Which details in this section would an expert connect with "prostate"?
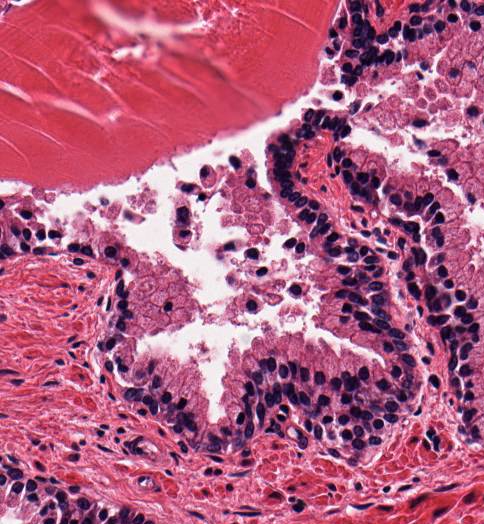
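This section is prostate. An irregular, branching lumen lined by epithelium runs from the upper centre down through the middle of the field, which fits the usual pattern.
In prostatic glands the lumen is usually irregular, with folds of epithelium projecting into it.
The lining is made of tall columnar cells with pale pink, finely granular cytoplasm, and their nuclei are crowded and lie at several levels.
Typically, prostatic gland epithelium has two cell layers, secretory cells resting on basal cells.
In the lower left, the stroma is pink and contains spindle cells with elongated nuclei.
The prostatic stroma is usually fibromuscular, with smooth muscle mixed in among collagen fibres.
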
